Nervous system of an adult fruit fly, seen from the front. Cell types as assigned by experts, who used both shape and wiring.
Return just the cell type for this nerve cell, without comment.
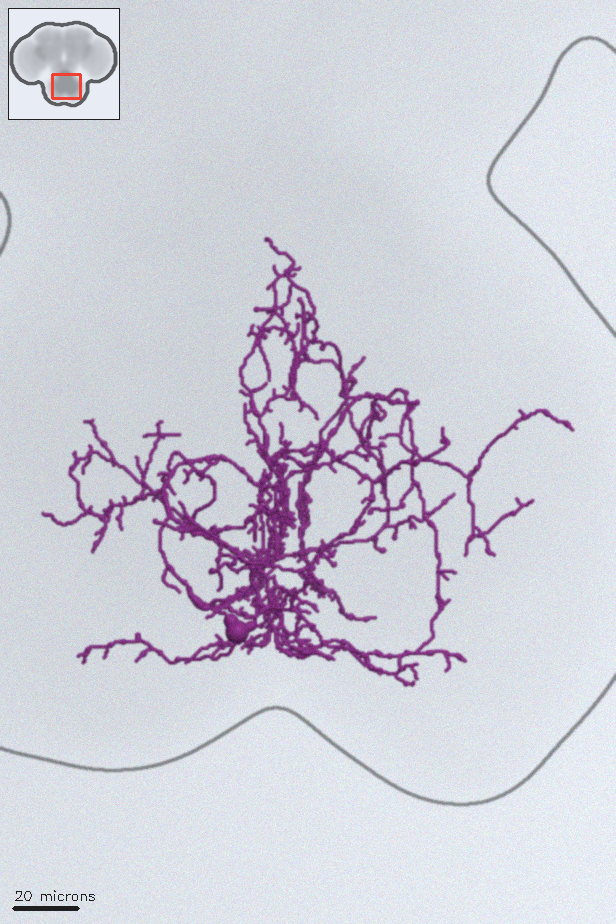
IN08B019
